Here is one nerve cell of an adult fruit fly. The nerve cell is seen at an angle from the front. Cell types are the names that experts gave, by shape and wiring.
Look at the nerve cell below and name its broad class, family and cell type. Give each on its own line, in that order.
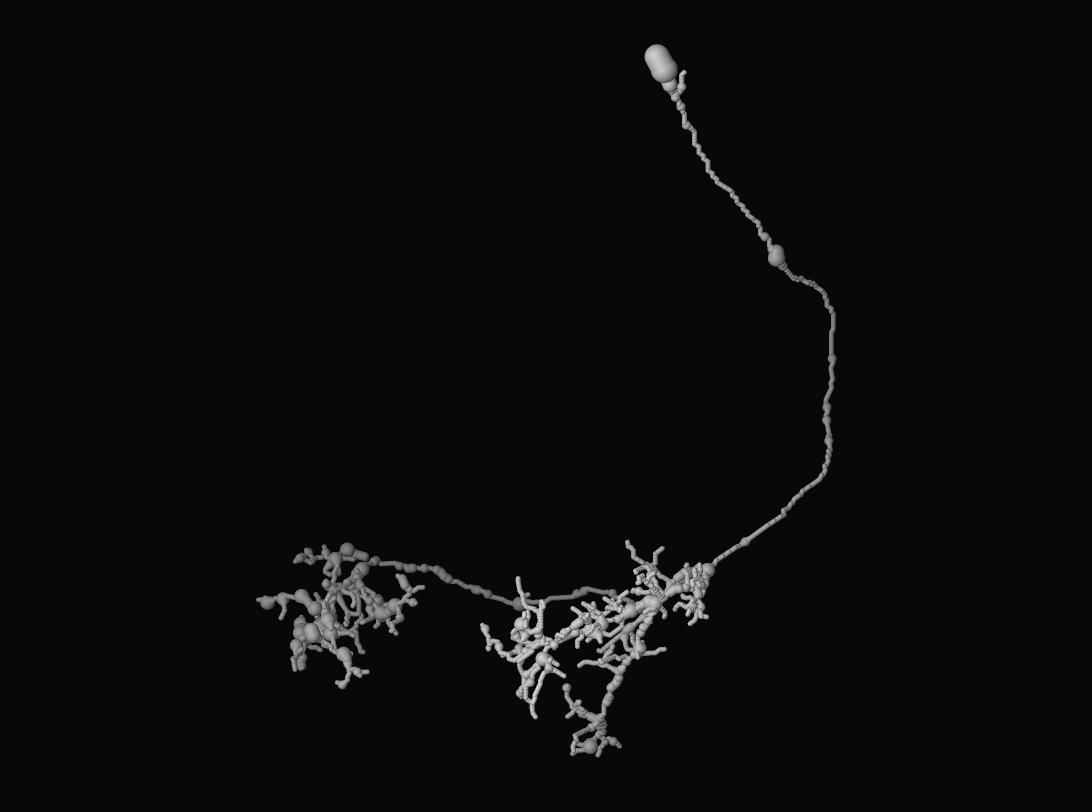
central-brain intrinsic neuron
class CX
hDeltaI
